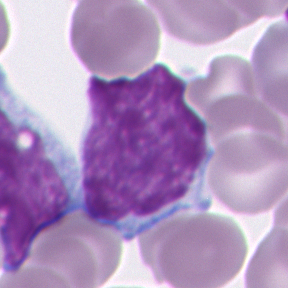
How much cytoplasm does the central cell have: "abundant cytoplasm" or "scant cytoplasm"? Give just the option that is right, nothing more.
Scant cytoplasm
